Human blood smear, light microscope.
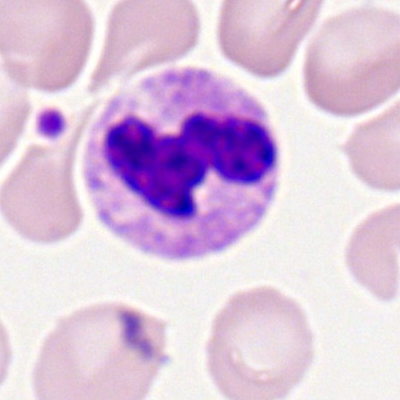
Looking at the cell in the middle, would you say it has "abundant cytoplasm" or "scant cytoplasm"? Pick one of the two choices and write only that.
Abundant cytoplasm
